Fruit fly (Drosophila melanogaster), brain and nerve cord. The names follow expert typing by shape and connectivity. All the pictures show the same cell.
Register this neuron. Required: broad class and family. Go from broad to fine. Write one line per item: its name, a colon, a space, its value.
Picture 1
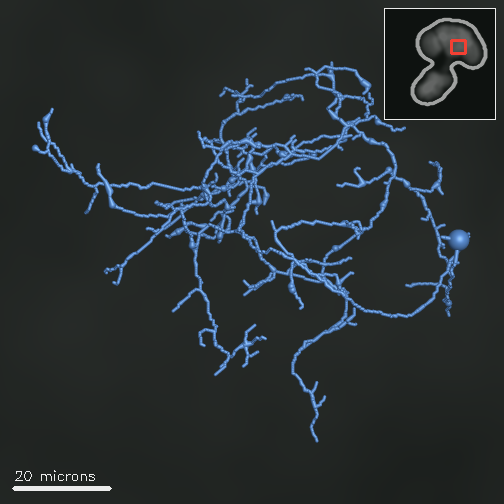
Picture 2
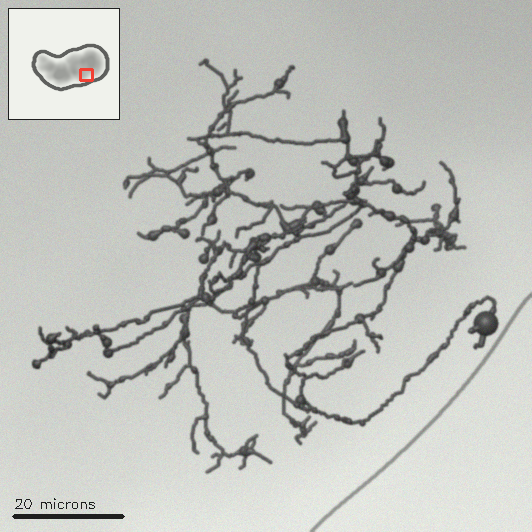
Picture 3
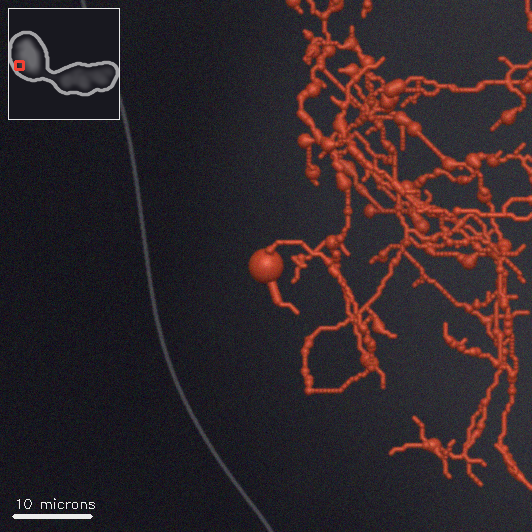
broad class: central-brain intrinsic neuron
family: hemilineage TRdm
